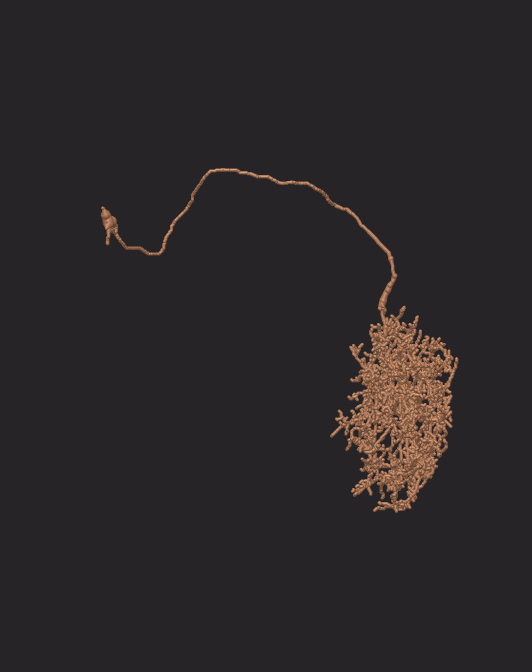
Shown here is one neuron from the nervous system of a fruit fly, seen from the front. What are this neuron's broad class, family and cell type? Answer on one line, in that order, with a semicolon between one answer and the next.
nerve-cord intrinsic neuron; hemilineage 19B; IN19B012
